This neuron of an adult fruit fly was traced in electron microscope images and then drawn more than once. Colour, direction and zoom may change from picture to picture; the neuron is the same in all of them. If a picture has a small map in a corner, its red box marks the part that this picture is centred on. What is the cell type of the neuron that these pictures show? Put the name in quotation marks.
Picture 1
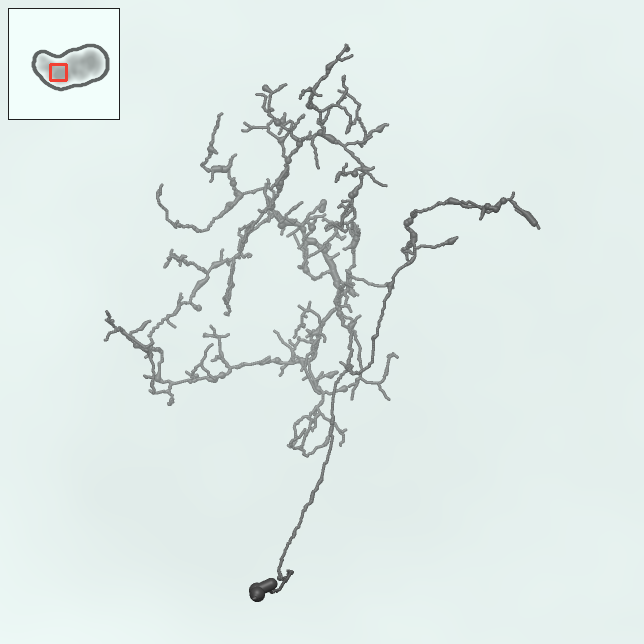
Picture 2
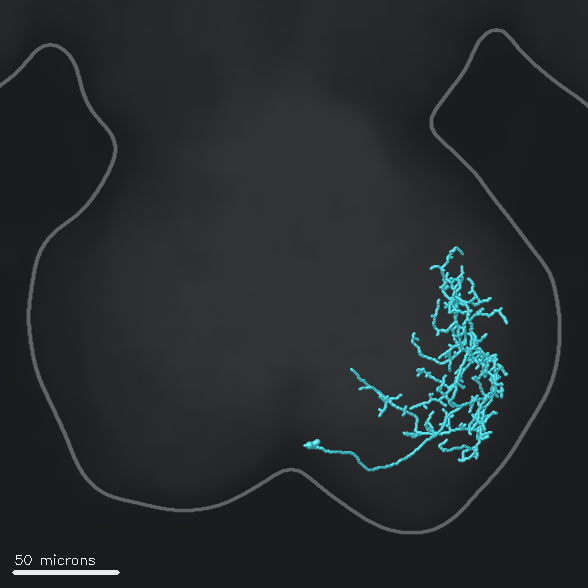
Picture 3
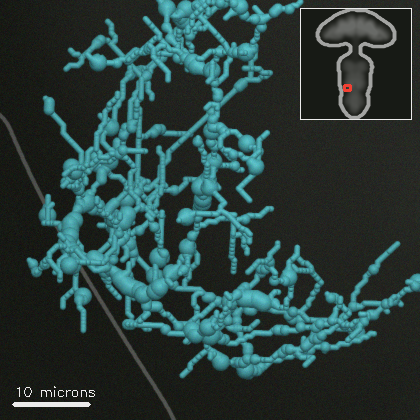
"IN13B067"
